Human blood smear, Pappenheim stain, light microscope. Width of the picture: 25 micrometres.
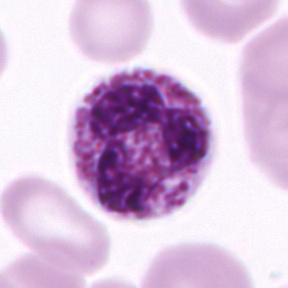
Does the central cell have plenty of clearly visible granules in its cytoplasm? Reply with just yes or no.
Yes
